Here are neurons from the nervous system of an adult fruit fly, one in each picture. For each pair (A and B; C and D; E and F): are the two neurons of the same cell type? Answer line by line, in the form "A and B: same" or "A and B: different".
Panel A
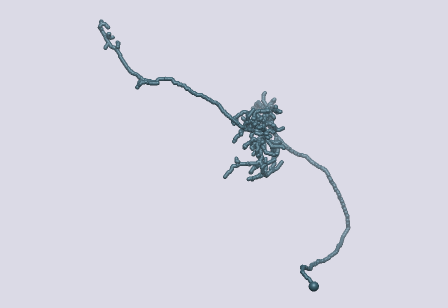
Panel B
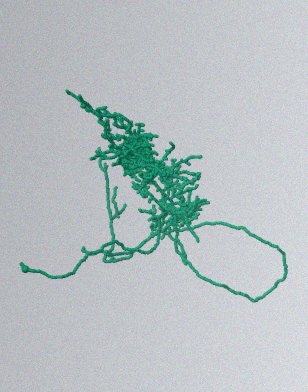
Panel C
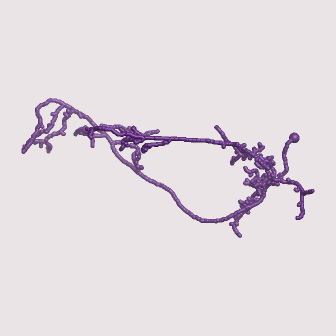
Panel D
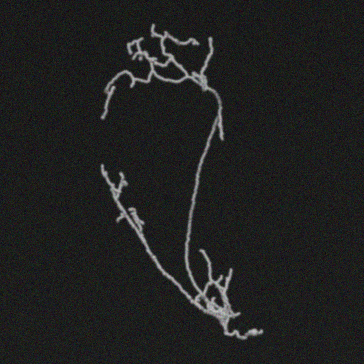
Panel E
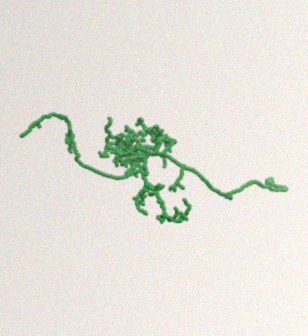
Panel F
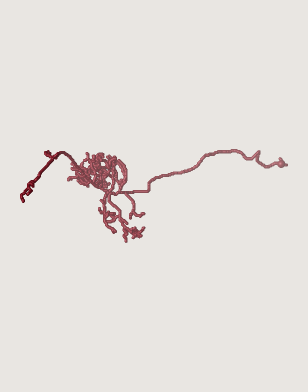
A and B: different
C and D: same
E and F: same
